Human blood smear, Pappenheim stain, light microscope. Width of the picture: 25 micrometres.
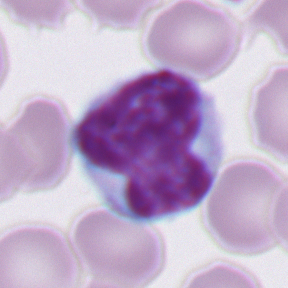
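A typical lymphocyte in the middle of this stained smear of human peripheral blood. Its outline looks roughly round and smooth. The nucleus, though, is irregular, and I can see a deep notch cut into its right side. It fills most of the cell, so only a narrow rim of cytoplasm is left, and I find no distinct granules there.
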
